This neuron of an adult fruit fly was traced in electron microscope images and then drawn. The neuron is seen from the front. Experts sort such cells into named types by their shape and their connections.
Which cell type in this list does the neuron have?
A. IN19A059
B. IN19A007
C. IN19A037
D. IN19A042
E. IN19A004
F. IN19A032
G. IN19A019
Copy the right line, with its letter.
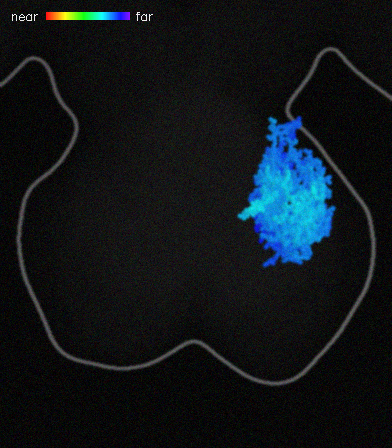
B. IN19A007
